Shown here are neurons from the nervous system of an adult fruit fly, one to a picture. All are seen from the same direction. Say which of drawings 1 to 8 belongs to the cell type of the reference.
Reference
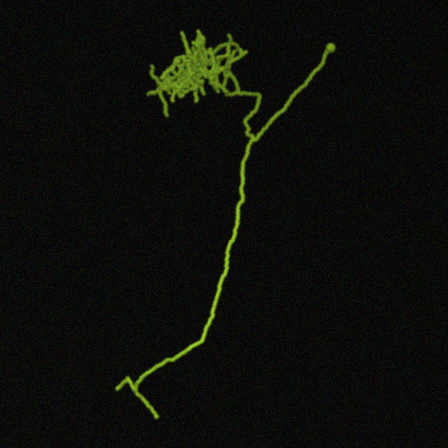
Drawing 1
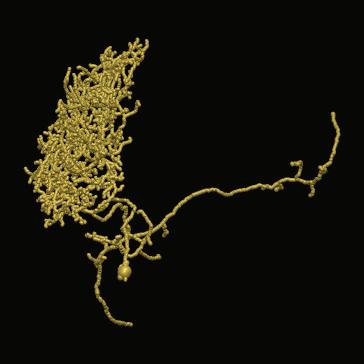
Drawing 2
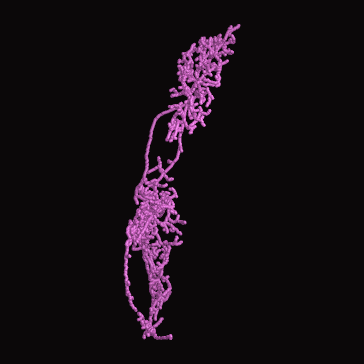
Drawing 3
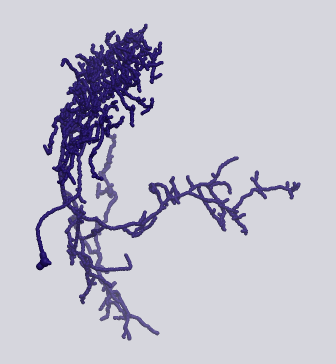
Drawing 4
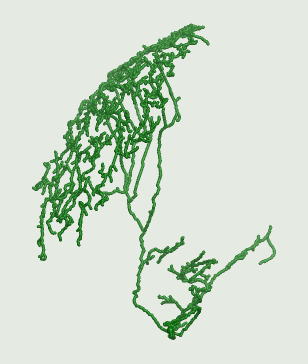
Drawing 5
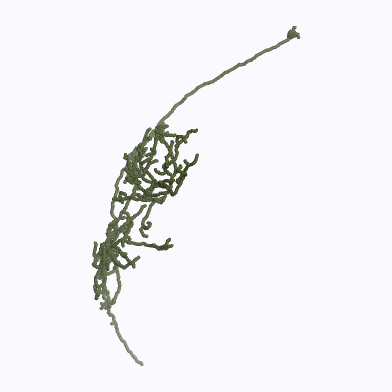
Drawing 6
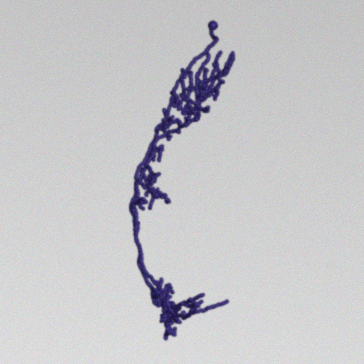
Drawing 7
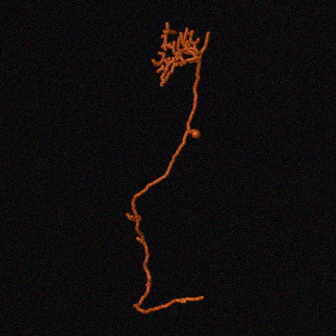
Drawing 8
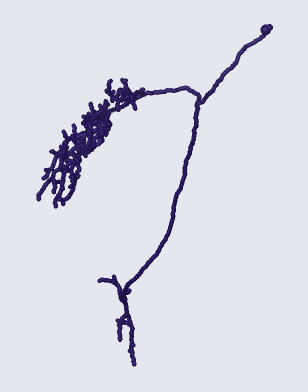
8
